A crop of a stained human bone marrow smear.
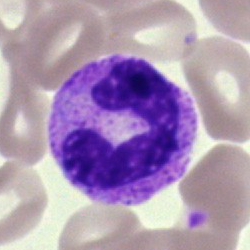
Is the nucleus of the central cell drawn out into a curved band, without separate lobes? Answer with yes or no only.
Yes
